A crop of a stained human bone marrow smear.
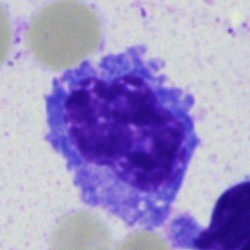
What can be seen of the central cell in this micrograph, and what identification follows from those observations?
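Margin first: small bleb-like cytoplasmic projections stand out along it. Next, a single large nucleus fills most of the cell, its chromatin dense and coarsely clumped, with small pale gaps between the clumps. Last, the cytoplasm stains blue. The cell is a plasma cell.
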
